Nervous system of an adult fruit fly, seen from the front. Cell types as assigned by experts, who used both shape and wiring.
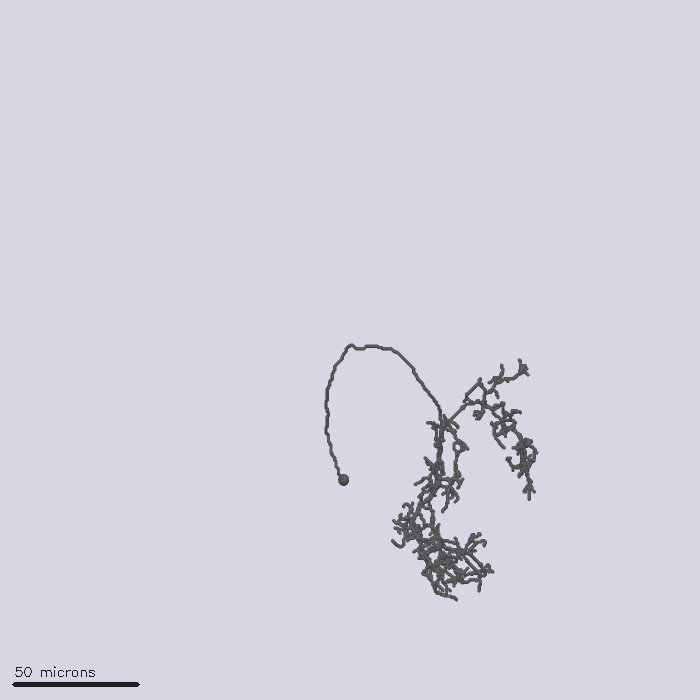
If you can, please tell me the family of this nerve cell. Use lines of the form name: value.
family: hemilineage 12B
